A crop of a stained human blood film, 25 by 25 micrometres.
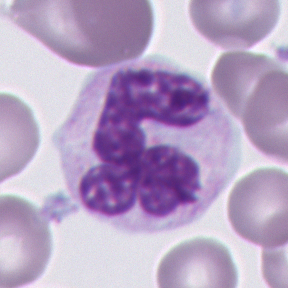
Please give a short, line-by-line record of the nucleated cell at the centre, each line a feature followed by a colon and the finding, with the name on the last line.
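Outline: roughly round, smooth
Chromatin: dark purple, coarsely clumped
Cytoplasm: plentiful, pale pinkish-lilac
Granules: no large coarse orange or dark ones
Name: segmented neutrophil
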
